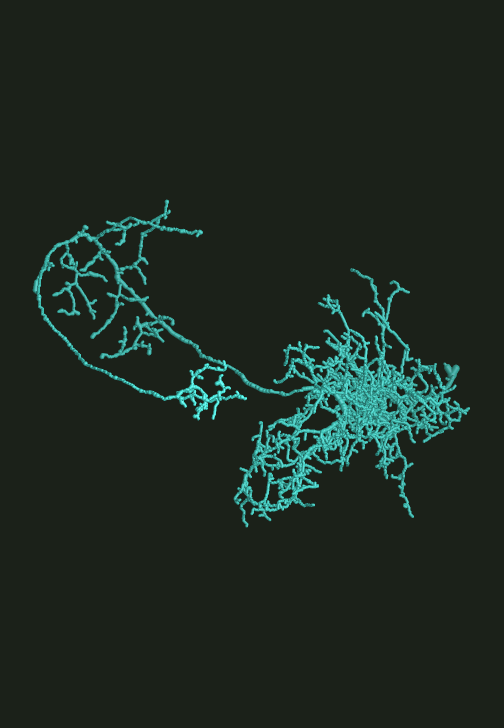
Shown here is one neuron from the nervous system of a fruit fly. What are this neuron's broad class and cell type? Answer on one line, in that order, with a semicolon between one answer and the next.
central-brain intrinsic neuron; AVLP015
